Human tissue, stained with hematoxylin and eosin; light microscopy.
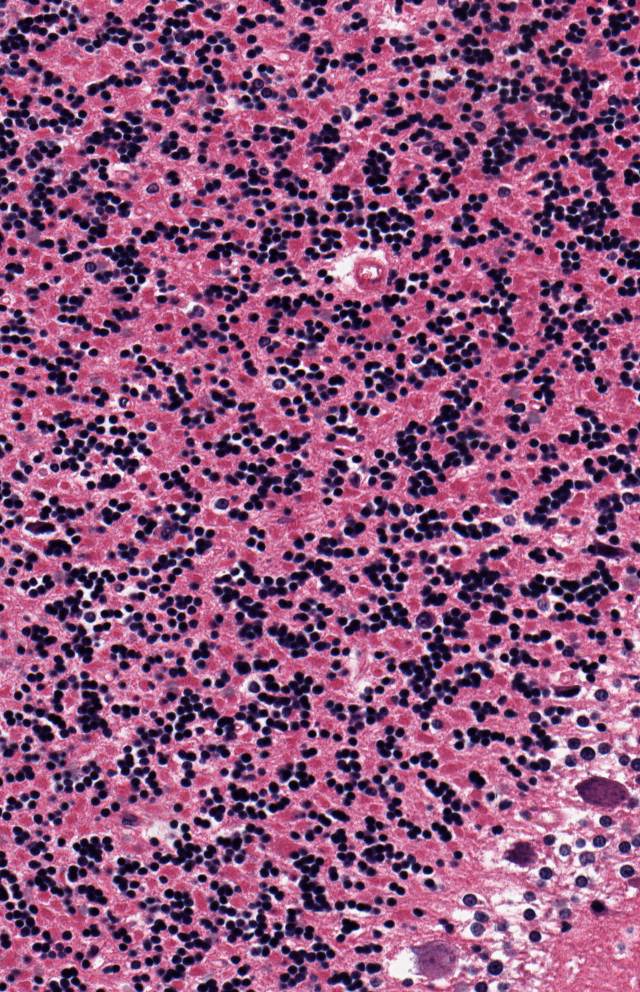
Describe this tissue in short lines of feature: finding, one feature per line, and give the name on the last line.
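Small nuclei: round, dark, densely packed across nearly the whole field
Cytoplasm: hardly any visible around the small nuclei
Grouping: small nuclei in clusters, separated by irregular pink islands lacking nuclei
Large neurons: abundant purple cytoplasm, at the lower right edge
Name: cerebellum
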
